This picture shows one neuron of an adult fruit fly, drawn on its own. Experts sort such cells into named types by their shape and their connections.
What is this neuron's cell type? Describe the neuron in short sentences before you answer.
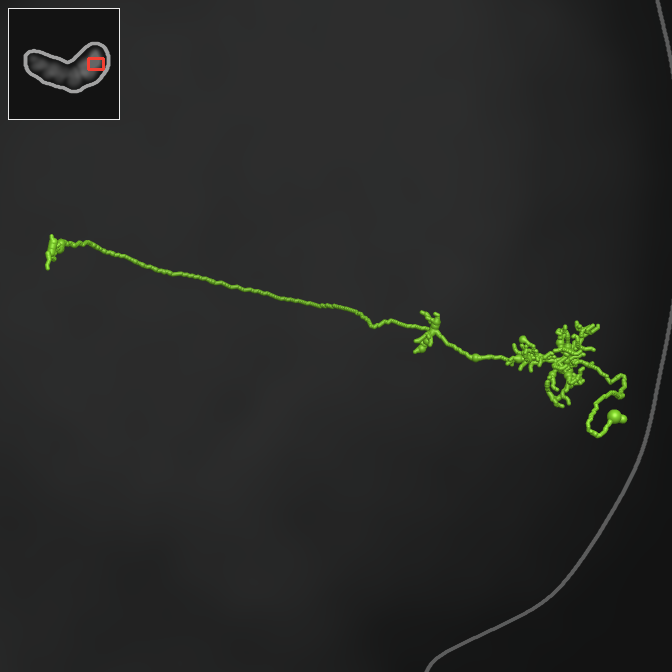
The cell body is on the right of the picture. The picture shows dozens of branch ends. It is an optic-lobe intrinsic neuron. Its cell type is Tm4.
